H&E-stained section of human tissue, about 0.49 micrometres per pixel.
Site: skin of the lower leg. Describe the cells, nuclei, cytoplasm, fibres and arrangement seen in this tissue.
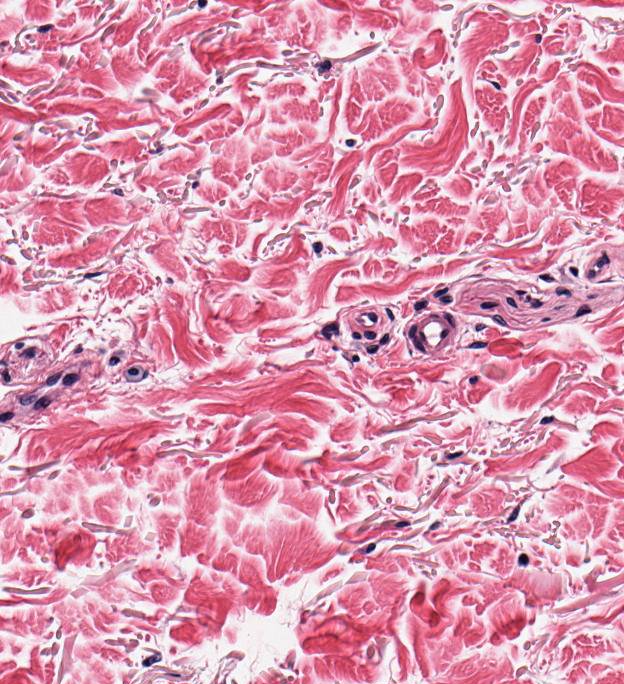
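Nearly the whole field is dense pink collagen bundles, going in many different directions. Nuclei are sparse: mostly small, dark, spindle-shaped, between bundles. Across the middle runs a looser, paler band, left to right. Just right of centre in it: small thick-walled vessels, narrow lumens.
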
